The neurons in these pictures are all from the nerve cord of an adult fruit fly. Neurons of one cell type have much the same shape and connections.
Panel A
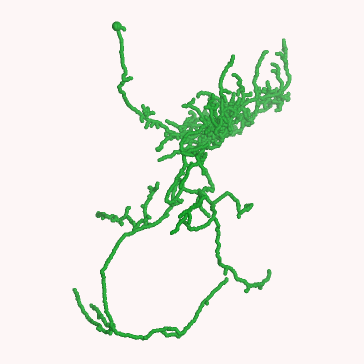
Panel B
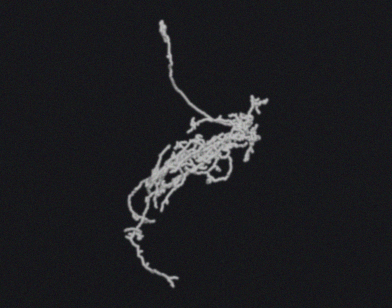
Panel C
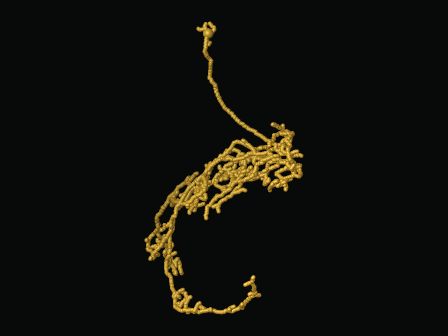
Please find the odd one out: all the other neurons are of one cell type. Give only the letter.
A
